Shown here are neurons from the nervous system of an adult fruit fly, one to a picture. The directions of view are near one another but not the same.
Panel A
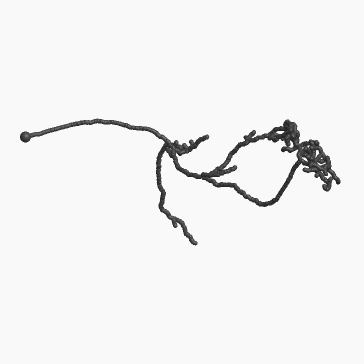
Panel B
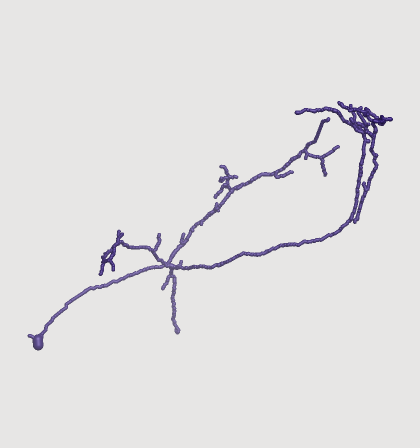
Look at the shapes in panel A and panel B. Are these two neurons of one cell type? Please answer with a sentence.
They are of different cell types.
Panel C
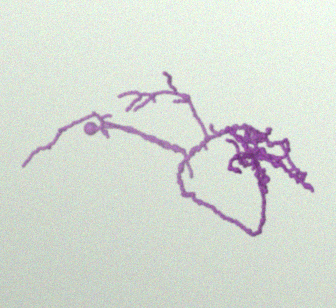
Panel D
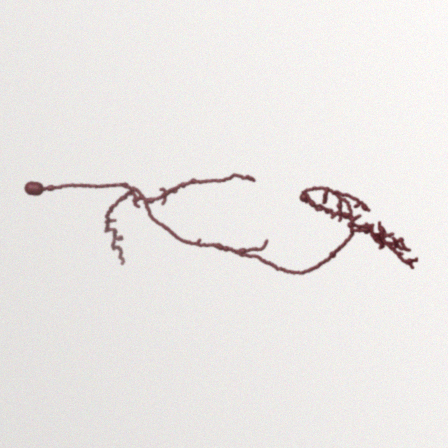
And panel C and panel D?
They are of different cell types.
